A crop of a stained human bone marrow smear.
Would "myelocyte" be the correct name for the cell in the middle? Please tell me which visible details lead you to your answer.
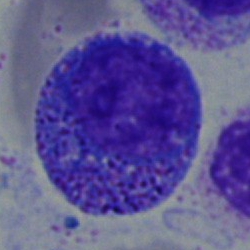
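Outline round, smooth. Nucleus deep blue-purple. Granules coarse and distinct, not fine or dust-like. Parts of other nucleated cells at upper right and right edges.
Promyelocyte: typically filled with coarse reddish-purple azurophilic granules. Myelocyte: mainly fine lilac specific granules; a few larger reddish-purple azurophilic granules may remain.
Coarse, distinct granules: for promyelocyte, against myelocyte. Not myelocyte; promyelocyte.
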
